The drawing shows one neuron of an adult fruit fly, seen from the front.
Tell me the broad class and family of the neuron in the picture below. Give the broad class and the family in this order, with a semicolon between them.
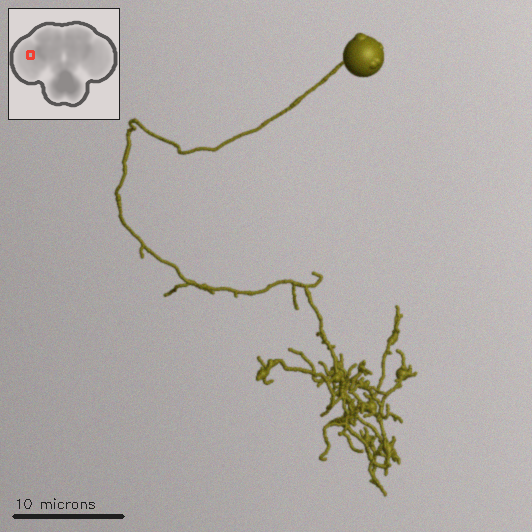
optic-lobe intrinsic neuron; Mi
